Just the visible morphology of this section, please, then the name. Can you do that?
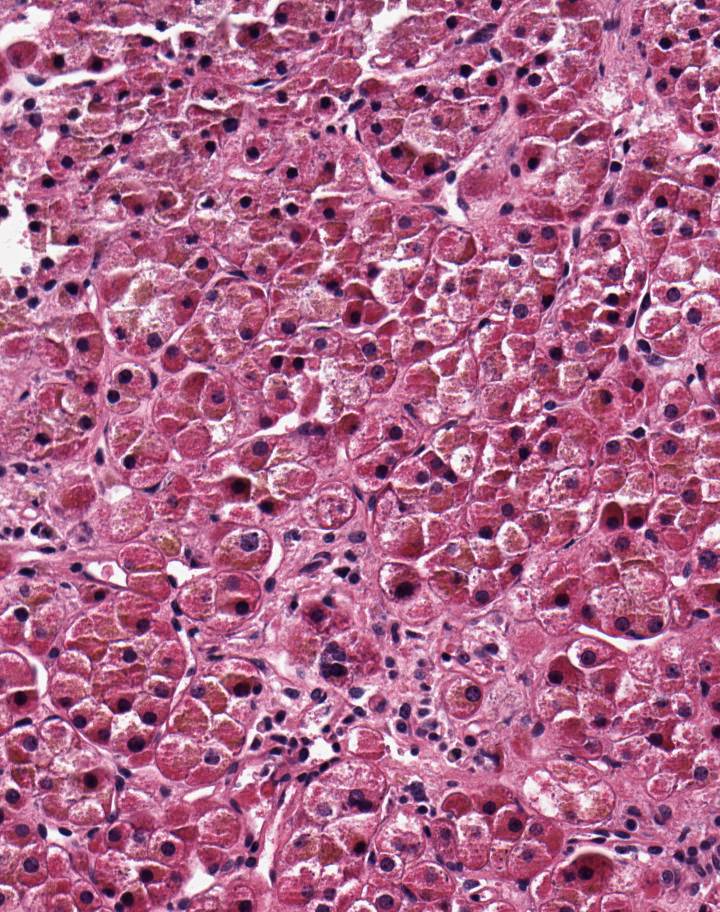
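Across the field, I see large polygonal cells grouped into small rounded clusters outlined by thin pink fibrous strands. Cytoplasm is abundant, granular and eosinophilic; nuclei are round, mostly central, many with a distinct nucleolus. Scattered cells look pale, with wispy strands. This is adrenal gland.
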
